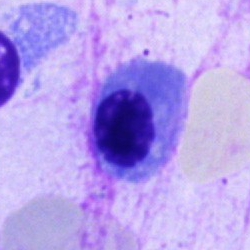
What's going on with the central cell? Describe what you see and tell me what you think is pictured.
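Outline first: smooth and oval. Chromatin next: dense, dark purple and coarsely clumped. The cytoplasm is widest to the right of the nucleus and holds no granules. The cell is an erythroblast.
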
